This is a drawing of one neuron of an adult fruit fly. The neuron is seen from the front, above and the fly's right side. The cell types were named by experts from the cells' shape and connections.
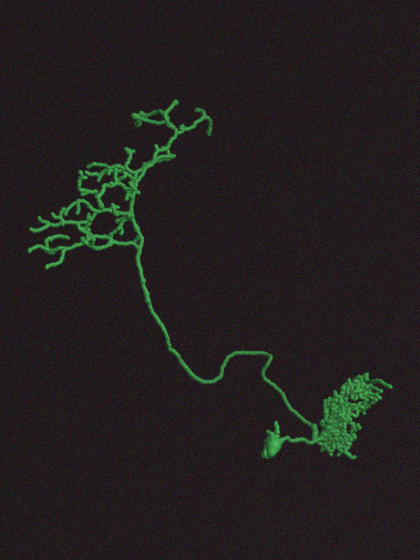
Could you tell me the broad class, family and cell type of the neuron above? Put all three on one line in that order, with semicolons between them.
central-brain intrinsic neuron; hemilineage ALl1_ventral; VP1m_l2PN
